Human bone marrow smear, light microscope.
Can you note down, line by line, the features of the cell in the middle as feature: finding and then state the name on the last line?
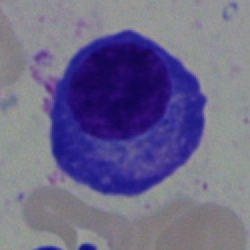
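Outline: roughly round, mostly smooth edge
Chromatin: dark purple, fairly dense throughout
Cytoplasm: plentiful, deep blue
Below nucleus: paler, mottled cytoplasm zone
Name: plasma cell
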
